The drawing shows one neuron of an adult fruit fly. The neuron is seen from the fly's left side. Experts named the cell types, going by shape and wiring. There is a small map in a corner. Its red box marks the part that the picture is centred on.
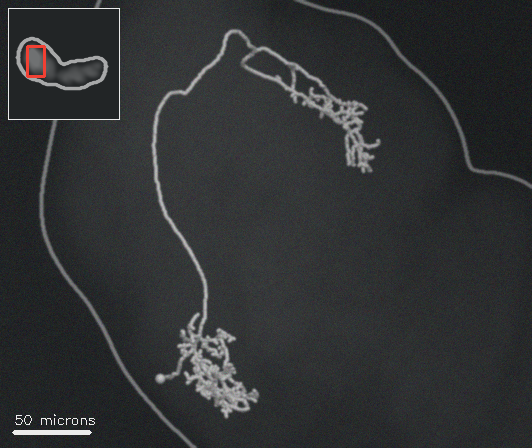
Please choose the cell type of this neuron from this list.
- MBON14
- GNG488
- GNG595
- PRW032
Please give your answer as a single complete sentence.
On the level of cell type, this neuron is GNG488.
